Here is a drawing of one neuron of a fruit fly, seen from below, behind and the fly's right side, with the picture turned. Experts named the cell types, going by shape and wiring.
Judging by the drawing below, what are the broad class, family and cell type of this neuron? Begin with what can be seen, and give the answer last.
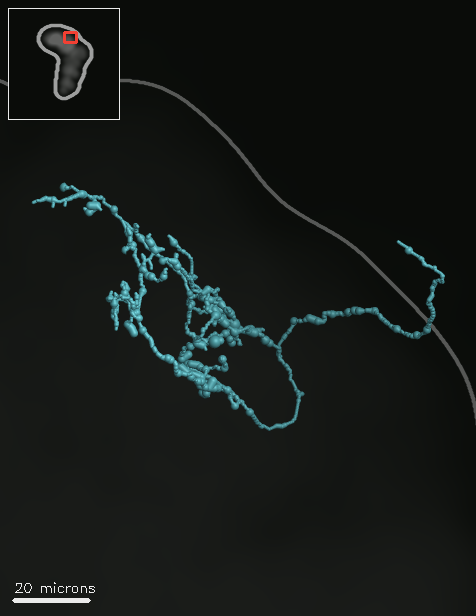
By the scale bar it is about 110 microns wide in this view. Dozens of branch ends can be seen. This is a sensory neuron entering the brain. The name of its family is class gustatory. It is of cell type PhG1a.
